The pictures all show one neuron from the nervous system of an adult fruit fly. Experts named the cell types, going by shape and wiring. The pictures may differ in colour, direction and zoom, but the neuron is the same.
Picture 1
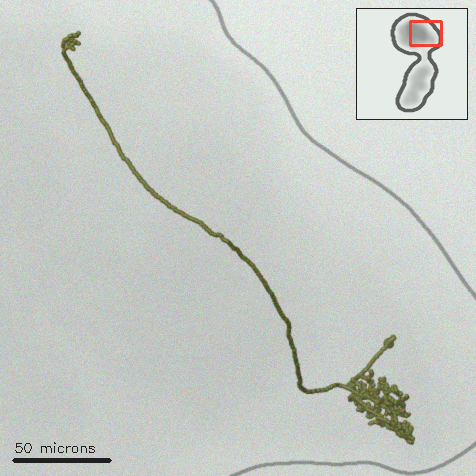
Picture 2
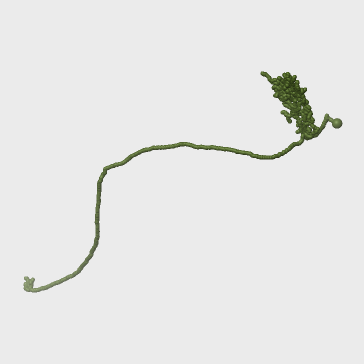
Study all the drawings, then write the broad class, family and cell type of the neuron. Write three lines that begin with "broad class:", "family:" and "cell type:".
broad class: visual projection neuron
family: MeTu
cell type: MeTu1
